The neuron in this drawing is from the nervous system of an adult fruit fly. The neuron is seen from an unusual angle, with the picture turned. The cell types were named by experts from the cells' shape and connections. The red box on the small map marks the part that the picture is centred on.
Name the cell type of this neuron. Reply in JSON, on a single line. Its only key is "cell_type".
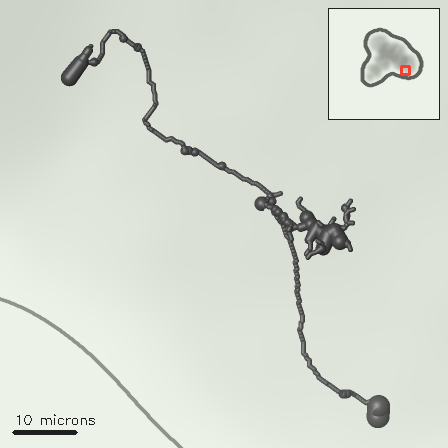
{"cell_type": "T3"}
